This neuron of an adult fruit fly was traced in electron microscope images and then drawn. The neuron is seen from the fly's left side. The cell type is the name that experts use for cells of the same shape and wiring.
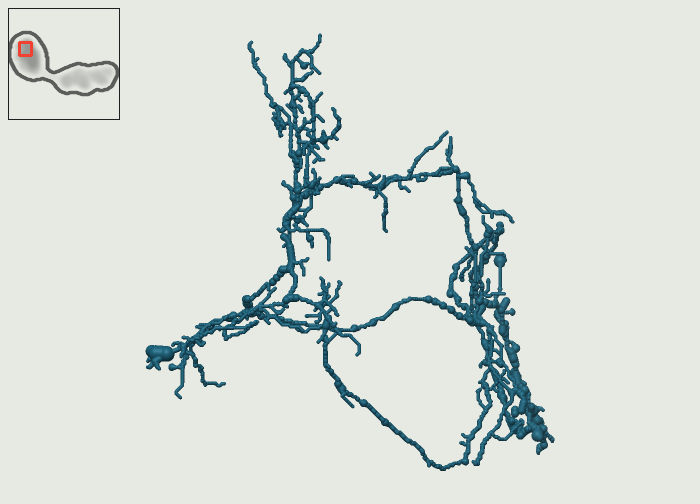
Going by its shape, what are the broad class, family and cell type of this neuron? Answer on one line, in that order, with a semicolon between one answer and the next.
central-brain intrinsic neuron; hemilineage SLPa&l1_anterior; CL097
